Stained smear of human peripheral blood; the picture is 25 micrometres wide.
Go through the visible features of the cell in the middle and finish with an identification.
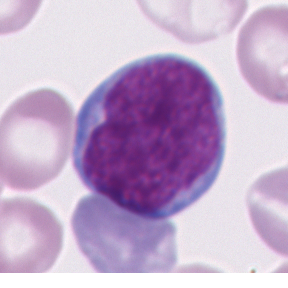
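Smooth, roundish-oval cell. Nucleus fills most of it, with a shallow notch on the upper left side. Cytoplasm: narrow blue rim. Cell type: myeloblast.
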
